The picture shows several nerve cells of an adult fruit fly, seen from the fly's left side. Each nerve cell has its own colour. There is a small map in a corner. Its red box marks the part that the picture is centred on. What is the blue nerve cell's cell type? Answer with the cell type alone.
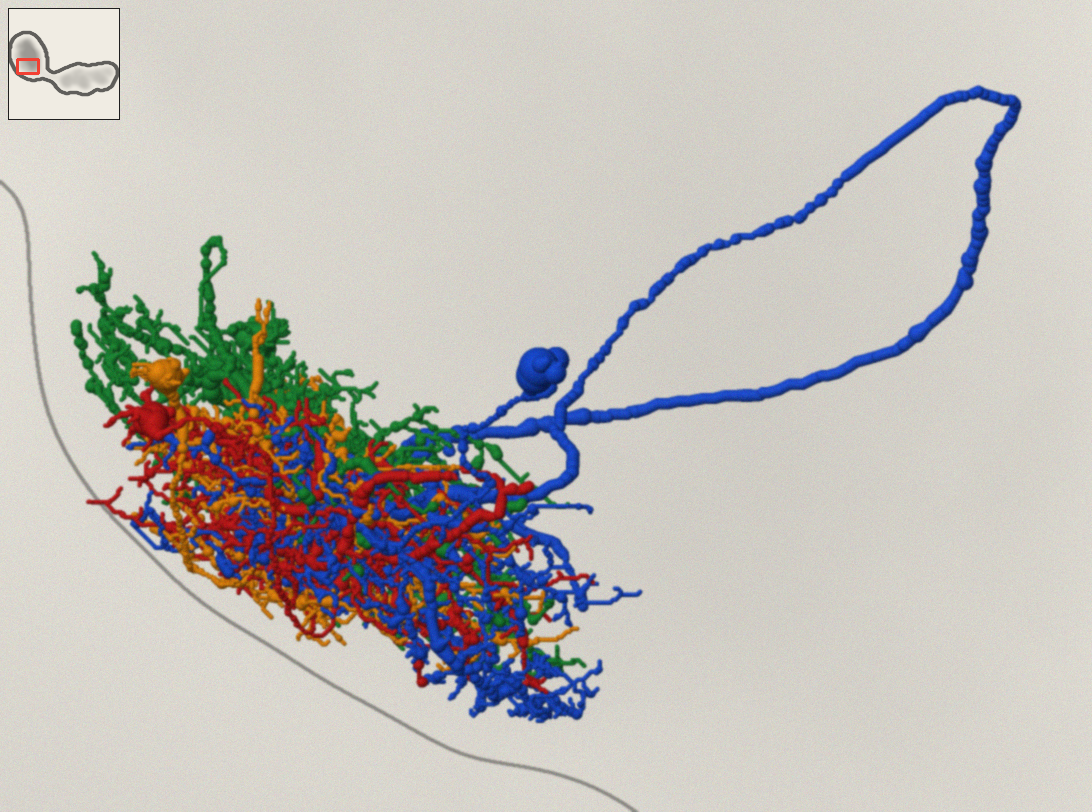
GNG120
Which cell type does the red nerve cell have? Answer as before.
GNG169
